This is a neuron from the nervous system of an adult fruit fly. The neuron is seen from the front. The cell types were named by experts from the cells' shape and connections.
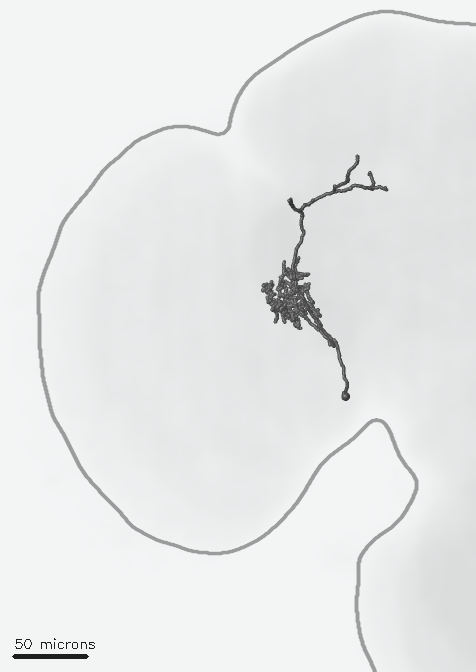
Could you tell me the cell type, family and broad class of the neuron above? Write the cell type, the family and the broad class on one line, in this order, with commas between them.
LoVP2, LoVP, visual projection neuron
